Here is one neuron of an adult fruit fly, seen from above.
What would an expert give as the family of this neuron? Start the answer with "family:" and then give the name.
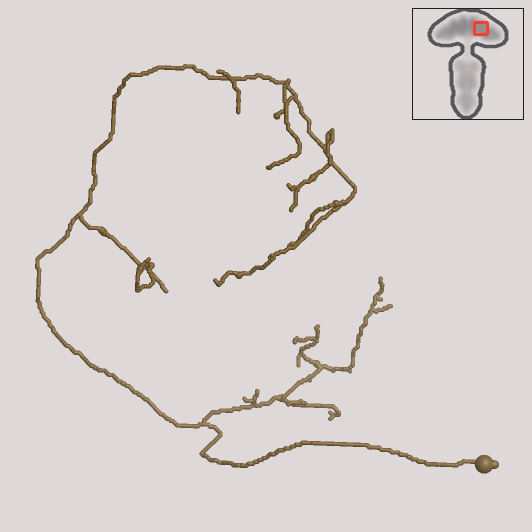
family: hemilineage DL1_dorsal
